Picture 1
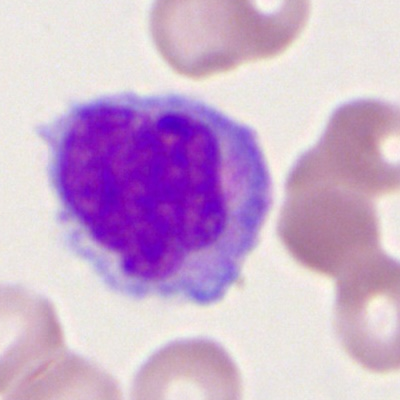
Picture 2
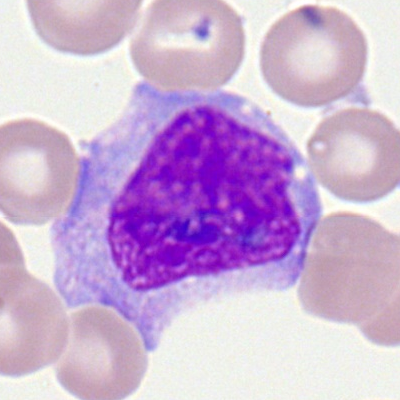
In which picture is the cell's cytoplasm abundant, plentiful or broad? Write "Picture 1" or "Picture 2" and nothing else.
Picture 2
